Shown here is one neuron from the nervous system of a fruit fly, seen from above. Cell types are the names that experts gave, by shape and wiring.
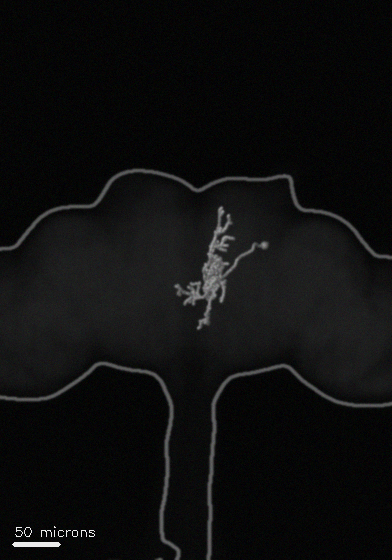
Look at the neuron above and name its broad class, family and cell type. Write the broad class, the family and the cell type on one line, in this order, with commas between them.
central-brain intrinsic neuron, hemilineage FLAa1, CB2043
